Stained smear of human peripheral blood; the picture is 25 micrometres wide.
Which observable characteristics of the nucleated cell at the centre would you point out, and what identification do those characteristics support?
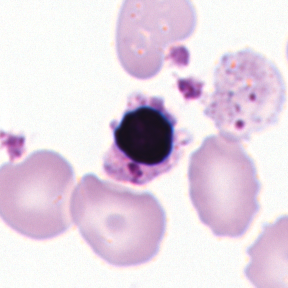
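You won't spot any nucleoli in the nucleus. Around it runs a pale pinkish-lilac rim of cytoplasm, broader below the nucleus than above it. At the lower left edge of the nucleus, a small dark purple clump sits in the cytoplasm. That's a normoblast.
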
